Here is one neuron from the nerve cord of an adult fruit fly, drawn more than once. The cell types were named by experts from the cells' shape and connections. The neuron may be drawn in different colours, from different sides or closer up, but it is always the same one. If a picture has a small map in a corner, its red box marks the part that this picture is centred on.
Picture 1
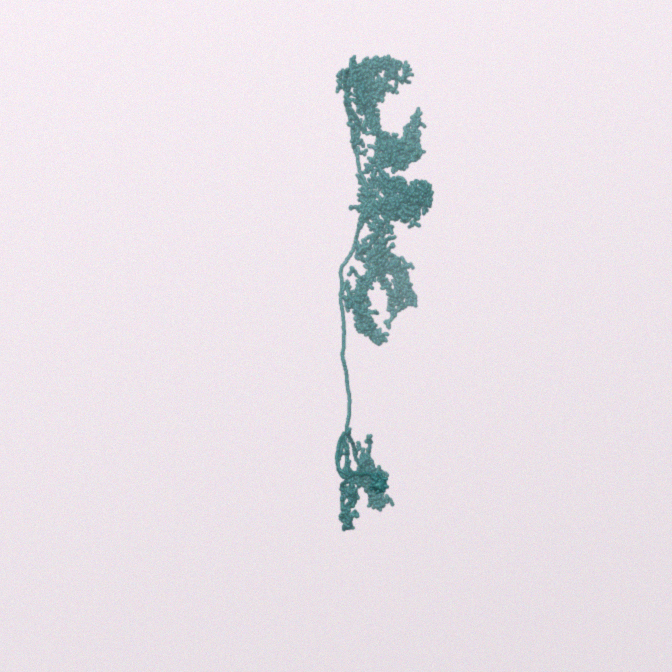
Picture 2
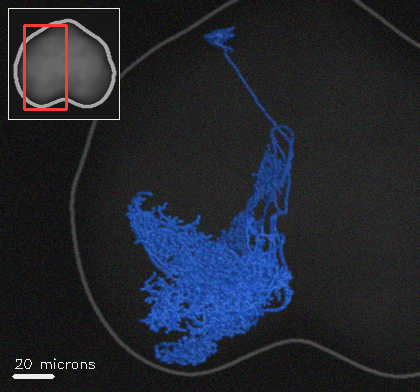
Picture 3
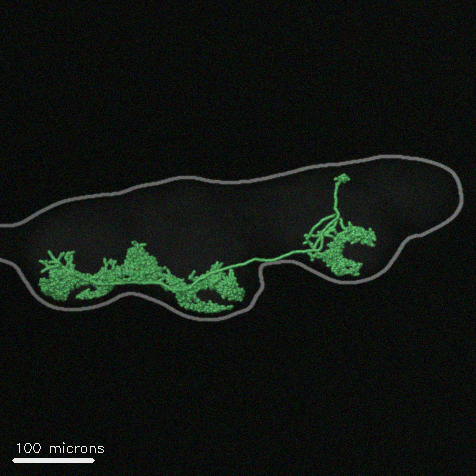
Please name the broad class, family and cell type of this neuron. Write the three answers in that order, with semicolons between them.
nerve-cord intrinsic neuron; hemilineage 01B; IN01B001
